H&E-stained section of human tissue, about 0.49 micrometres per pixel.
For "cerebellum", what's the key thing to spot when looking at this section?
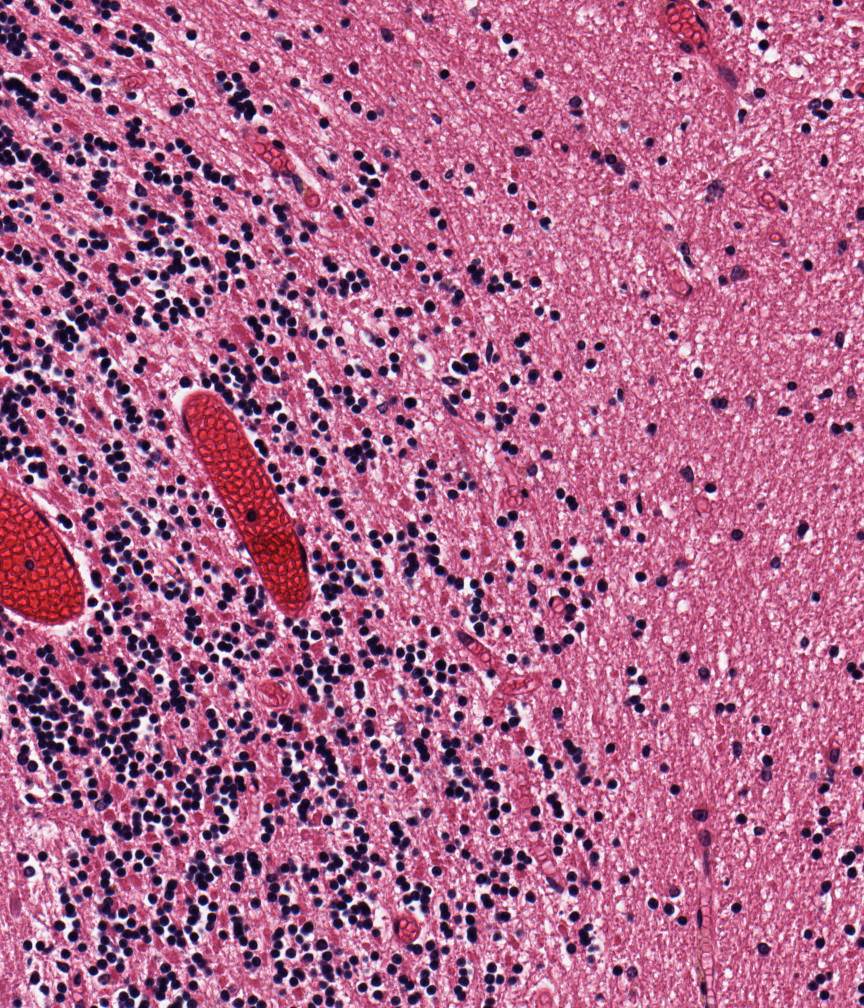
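Cerebellum, this section. Left and lower left: dense population of small, round, darkly stained nuclei, scant visible cytoplasm. Right: pale pink, finely fibrillary tissue, sparsely nucleated, only scattered small nuclei.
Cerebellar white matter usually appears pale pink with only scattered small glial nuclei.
The pale right part agrees with that appearance. Small capillary profiles containing red cells scattered through the pale tissue on the right.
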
